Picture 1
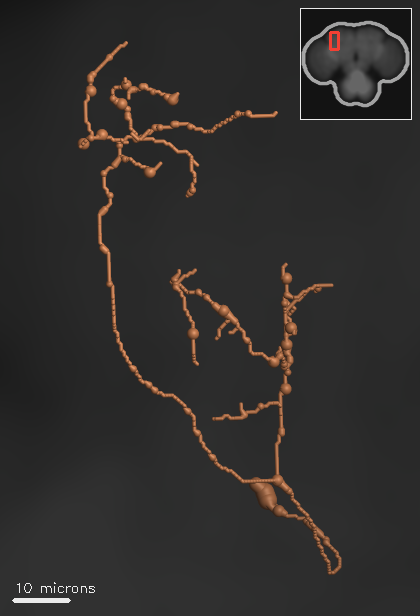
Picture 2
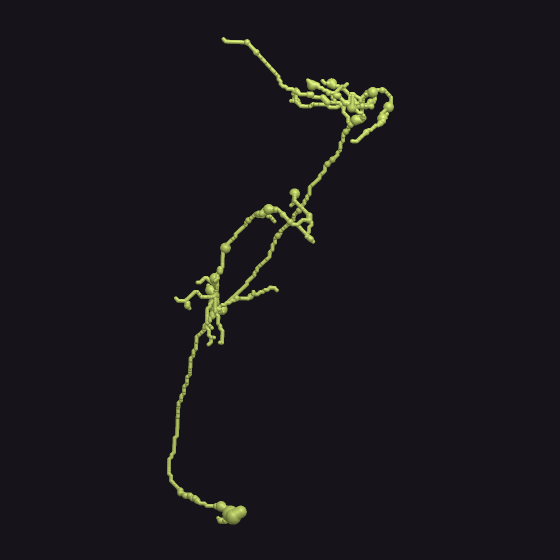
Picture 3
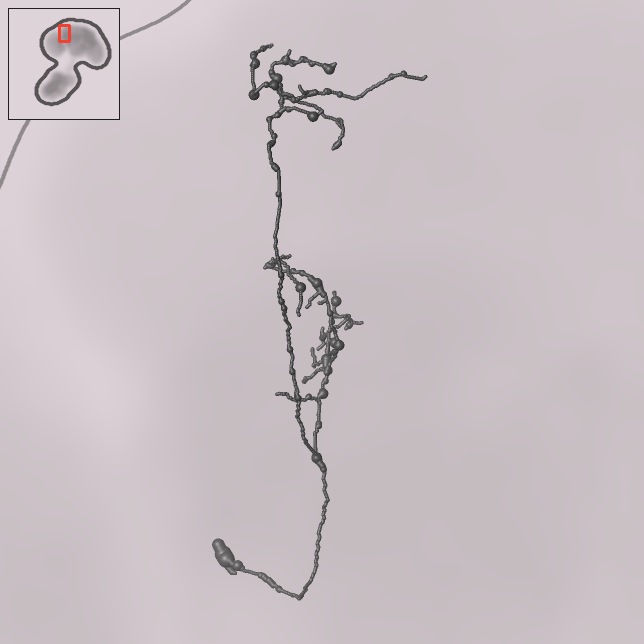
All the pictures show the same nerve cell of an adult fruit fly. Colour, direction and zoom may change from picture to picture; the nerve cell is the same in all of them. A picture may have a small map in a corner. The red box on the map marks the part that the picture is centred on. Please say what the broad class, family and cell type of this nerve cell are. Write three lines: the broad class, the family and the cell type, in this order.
central-brain intrinsic neuron
hemilineage VLPp&l1_anterior
LHPV2c5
